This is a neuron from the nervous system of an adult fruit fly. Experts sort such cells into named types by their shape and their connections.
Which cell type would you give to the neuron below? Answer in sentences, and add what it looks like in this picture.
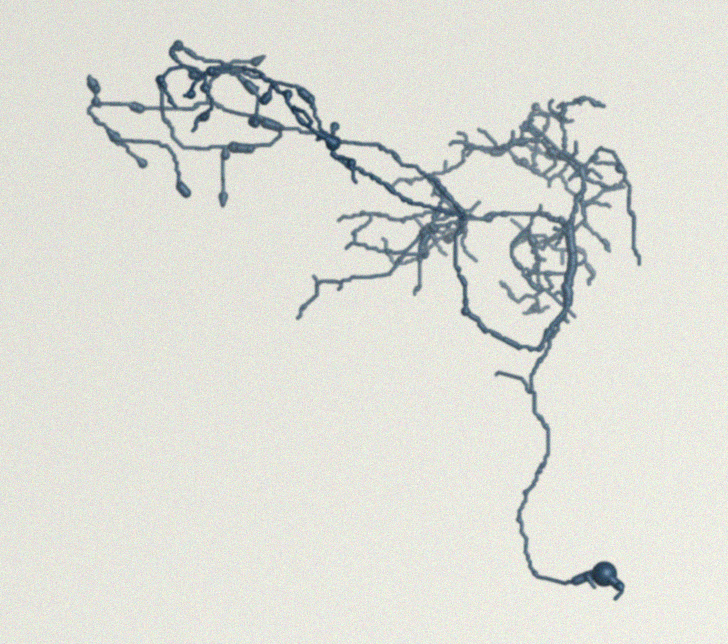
Its cell type is CB0947. This is a central-brain intrinsic neuron. Its cell body lies at the lower right of the picture. The picture shows dozens of branch ends.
